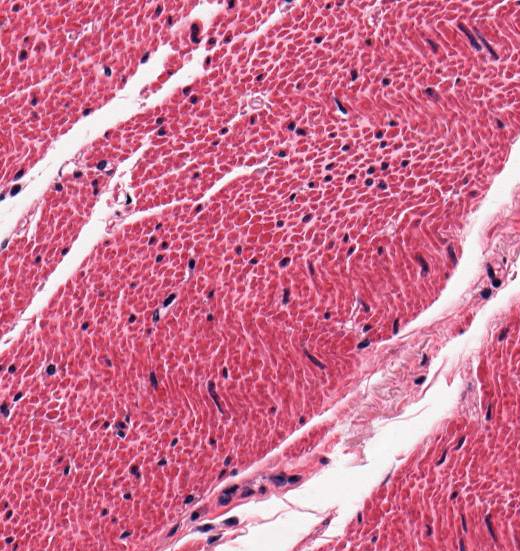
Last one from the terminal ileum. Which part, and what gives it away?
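Smooth muscle packs nearly the whole field, its eosinophilic fibres cut mostly transversely or obliquely. White clefts running diagonally from lower left to upper right divide it into bundles. Its small polygonal profiles are closely packed with very little tissue between. Lengthwise-cut fibres have nuclei elongated along the fibre.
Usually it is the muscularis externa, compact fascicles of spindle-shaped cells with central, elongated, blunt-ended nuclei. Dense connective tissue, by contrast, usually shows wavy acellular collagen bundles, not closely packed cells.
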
